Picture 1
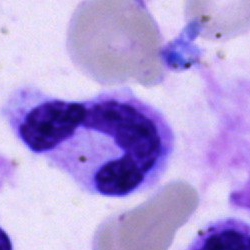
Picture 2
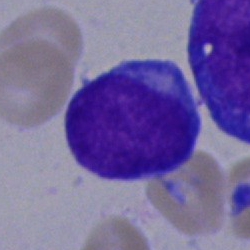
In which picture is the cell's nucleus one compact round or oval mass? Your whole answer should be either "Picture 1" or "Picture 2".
Picture 2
